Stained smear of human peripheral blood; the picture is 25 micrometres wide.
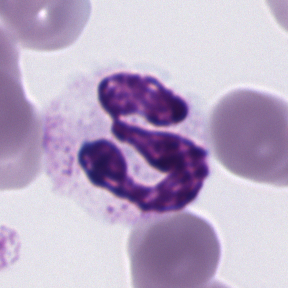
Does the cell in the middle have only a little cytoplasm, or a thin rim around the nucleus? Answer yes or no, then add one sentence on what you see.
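No. The cytoplasm is abundant and very pale pinkish.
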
